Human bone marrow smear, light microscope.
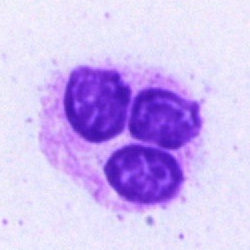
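Segmented neutrophil, the middle cell here; notice that it holds three separate nuclei within one shared cytoplasm. That cytoplasm is pale pink-lilac, and its rim is widest on the left side of the cell. Look closely and you will see fine pinkish-purple granules sprinkled through it.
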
